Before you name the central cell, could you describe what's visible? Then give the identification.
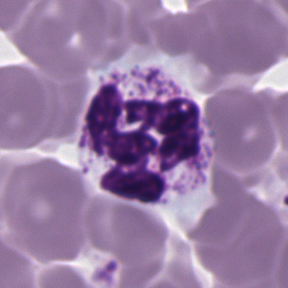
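Notice first how the nucleus breaks up into many separate lobes. See how they gather around a small pale space in the middle of the cell. Their chromatin is dark purple and densely clumped, while the cytoplasm is pale and nearly colourless. You are looking at a segmented neutrophil.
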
